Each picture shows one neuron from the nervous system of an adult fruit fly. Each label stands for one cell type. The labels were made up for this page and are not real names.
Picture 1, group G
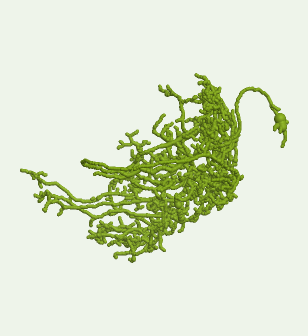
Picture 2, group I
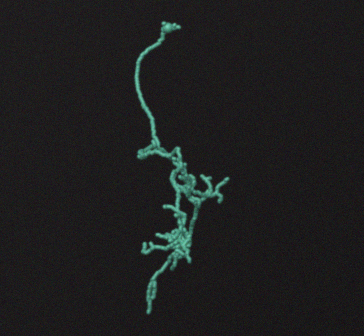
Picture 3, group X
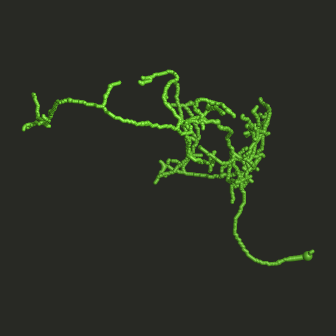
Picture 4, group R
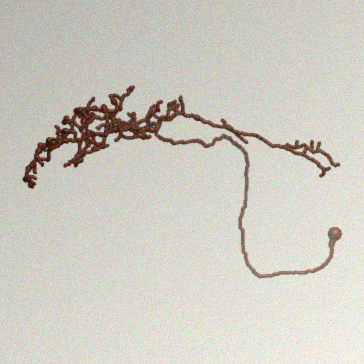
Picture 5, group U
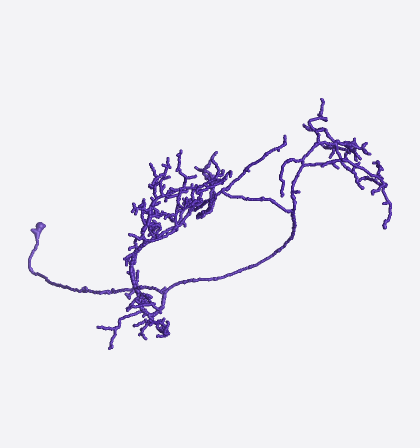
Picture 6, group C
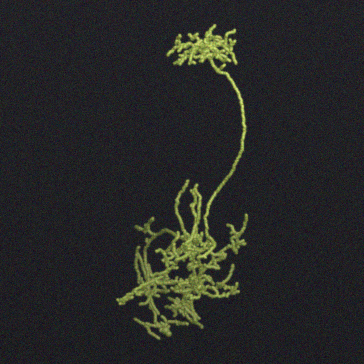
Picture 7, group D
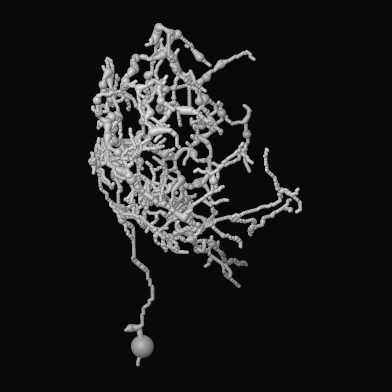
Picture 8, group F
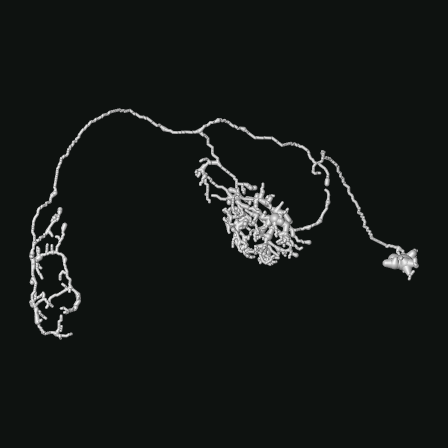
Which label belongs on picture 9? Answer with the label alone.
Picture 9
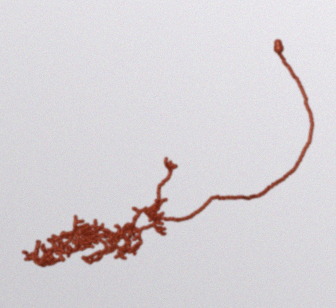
group R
